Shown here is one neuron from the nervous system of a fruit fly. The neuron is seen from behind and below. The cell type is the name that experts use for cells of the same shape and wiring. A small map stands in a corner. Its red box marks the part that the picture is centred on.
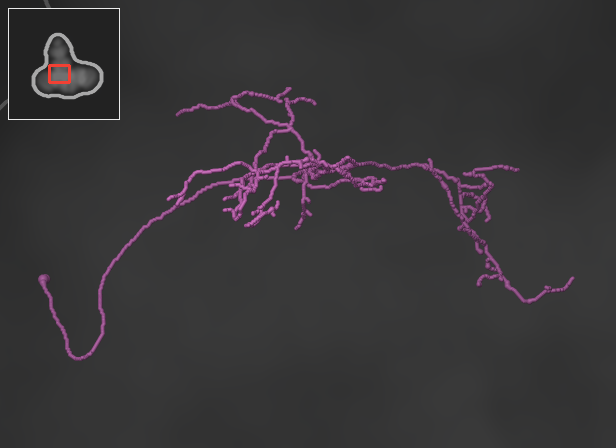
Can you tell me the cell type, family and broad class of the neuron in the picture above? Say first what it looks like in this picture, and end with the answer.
The cell body can be seen on the left of the picture. In this view it is wider than it is tall. It is of cell type CB0937. The family is hemilineage SIPa1_ventral. Its broad class is central-brain intrinsic neuron.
